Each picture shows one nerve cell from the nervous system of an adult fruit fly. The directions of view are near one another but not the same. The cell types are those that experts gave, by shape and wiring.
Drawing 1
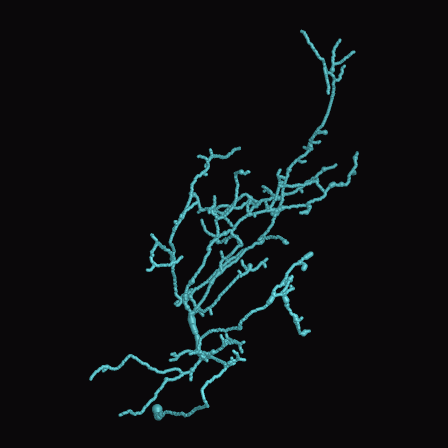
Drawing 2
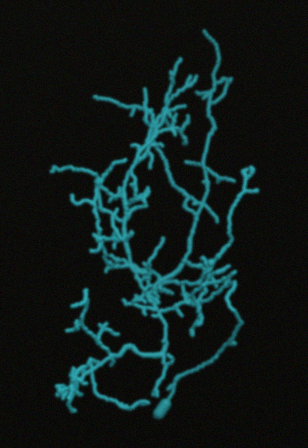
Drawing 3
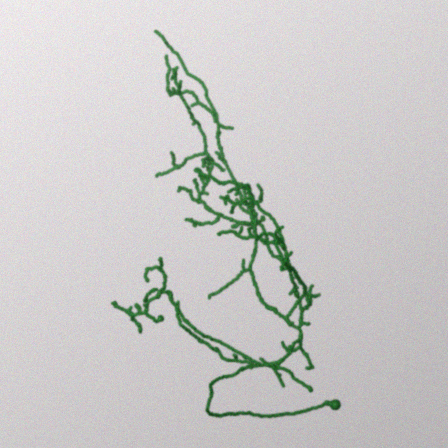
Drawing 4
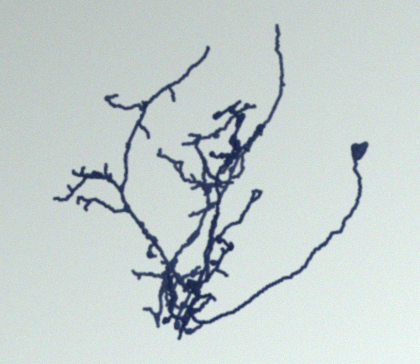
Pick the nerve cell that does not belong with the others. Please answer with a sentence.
Drawing 2 shows a nerve cell of another cell type.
